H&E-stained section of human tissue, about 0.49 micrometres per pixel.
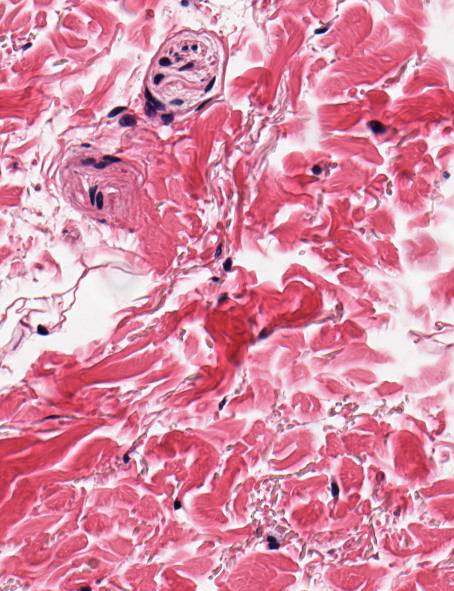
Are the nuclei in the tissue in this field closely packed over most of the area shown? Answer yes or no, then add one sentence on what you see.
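No. Only scattered small dark nuclei lie between the collagen bundles.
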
